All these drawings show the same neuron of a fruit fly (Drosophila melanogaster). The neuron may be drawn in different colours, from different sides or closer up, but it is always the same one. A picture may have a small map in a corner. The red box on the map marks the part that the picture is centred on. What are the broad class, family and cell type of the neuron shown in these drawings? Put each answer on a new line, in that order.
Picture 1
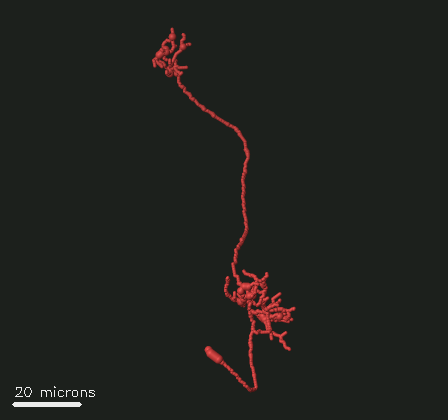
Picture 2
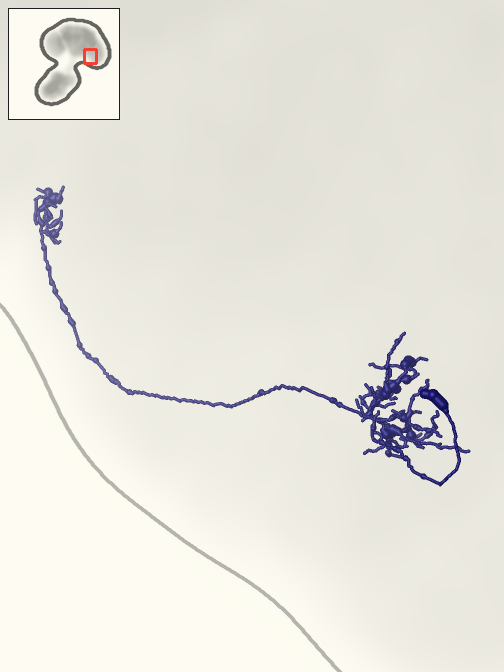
optic-lobe intrinsic neuron
Tm
Tm29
